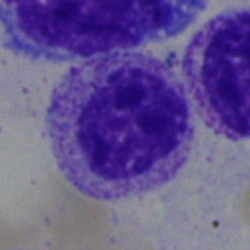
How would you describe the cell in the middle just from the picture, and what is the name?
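Starting with the outline, I'd call it round. The chromatin looks dark purple and clumped, with small paler gaps between the clumps. Around the nucleus there's a moderate rim of pale lilac cytoplasm, and I can see fine purple-pink granules scattered all through it. I'd say this is a myelocyte.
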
